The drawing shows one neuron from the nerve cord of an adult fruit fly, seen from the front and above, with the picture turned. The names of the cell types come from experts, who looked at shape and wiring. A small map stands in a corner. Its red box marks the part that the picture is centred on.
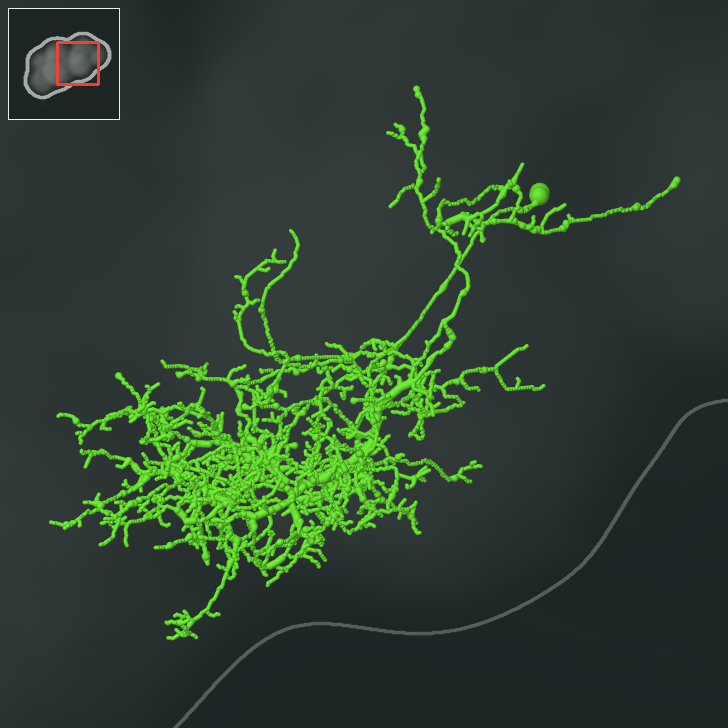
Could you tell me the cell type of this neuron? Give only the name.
IN06A020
